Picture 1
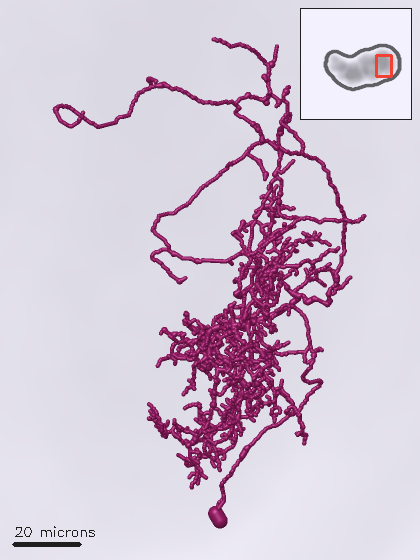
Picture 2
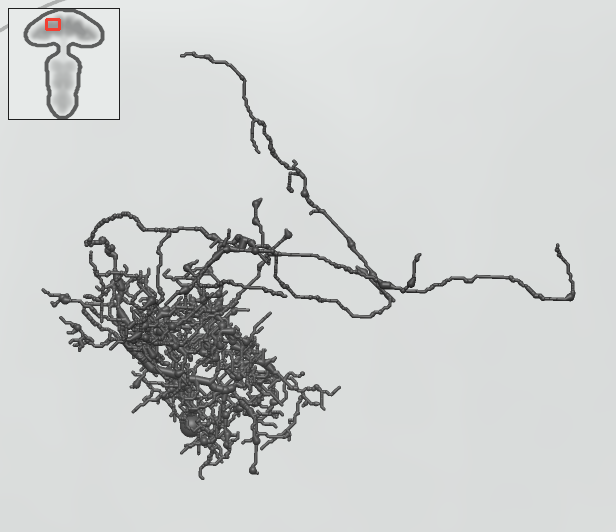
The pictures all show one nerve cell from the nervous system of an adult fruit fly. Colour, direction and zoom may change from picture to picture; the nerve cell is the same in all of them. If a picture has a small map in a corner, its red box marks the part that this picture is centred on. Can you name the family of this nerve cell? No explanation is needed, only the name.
hemilineage VLPl&p1_lateral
